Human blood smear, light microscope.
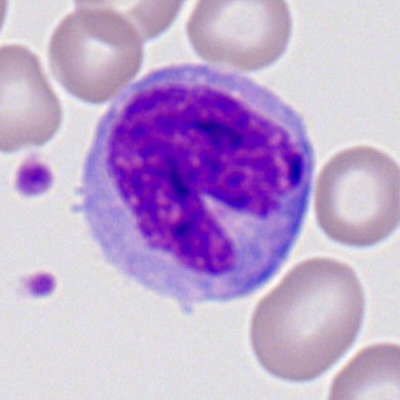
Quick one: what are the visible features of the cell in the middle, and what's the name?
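Outline first: roughly round. Next, the nucleus: folded, with a deep cleft running into it from the lower right. It stays a single mass rather than splitting into separate lobes. Then the cytoplasm: no coarse or brightly coloured granules are present. Finally, the name: this is a monocyte.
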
